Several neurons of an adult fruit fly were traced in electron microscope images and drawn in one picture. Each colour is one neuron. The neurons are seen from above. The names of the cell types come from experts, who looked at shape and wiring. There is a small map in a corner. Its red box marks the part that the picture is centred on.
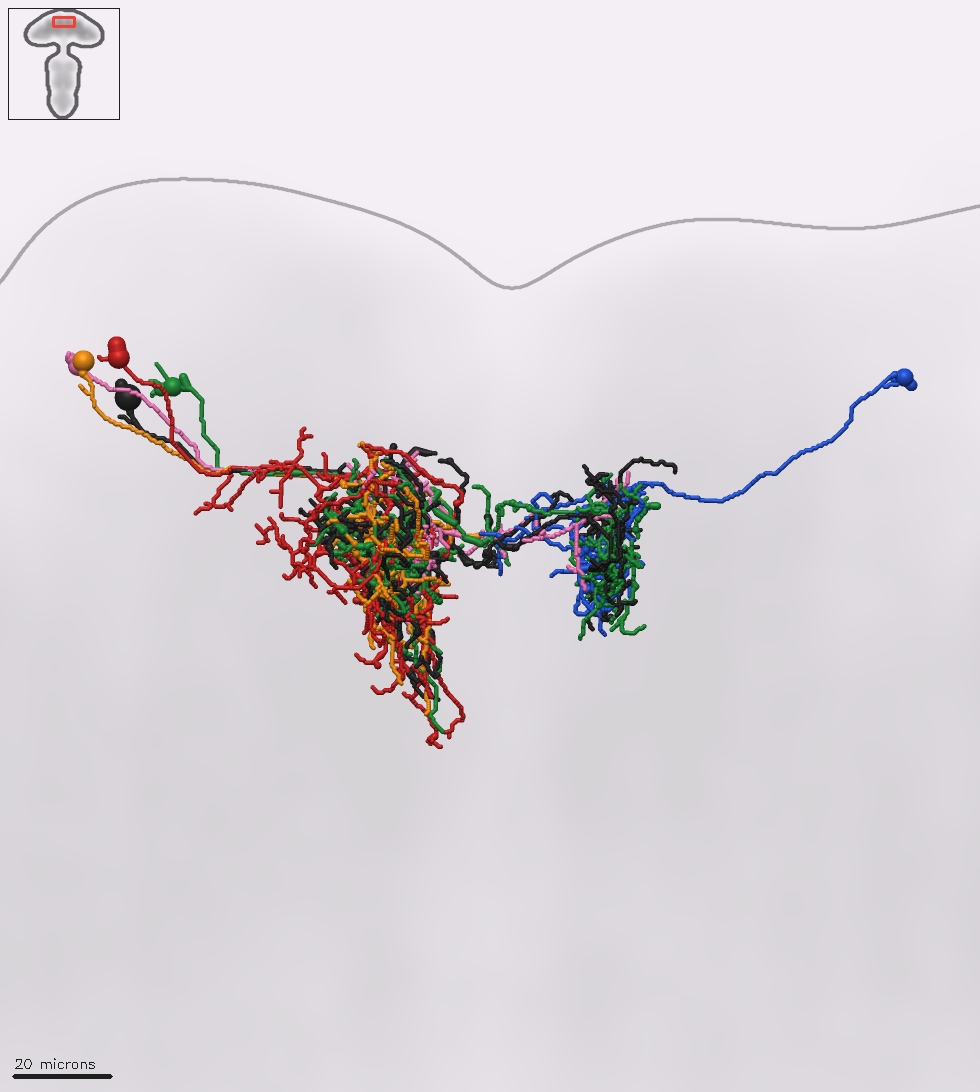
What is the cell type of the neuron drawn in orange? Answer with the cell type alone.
PRW022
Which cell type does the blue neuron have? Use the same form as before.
PRW021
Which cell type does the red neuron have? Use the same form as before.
PRW050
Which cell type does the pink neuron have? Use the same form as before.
PRW035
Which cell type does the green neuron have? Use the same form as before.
PRW040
